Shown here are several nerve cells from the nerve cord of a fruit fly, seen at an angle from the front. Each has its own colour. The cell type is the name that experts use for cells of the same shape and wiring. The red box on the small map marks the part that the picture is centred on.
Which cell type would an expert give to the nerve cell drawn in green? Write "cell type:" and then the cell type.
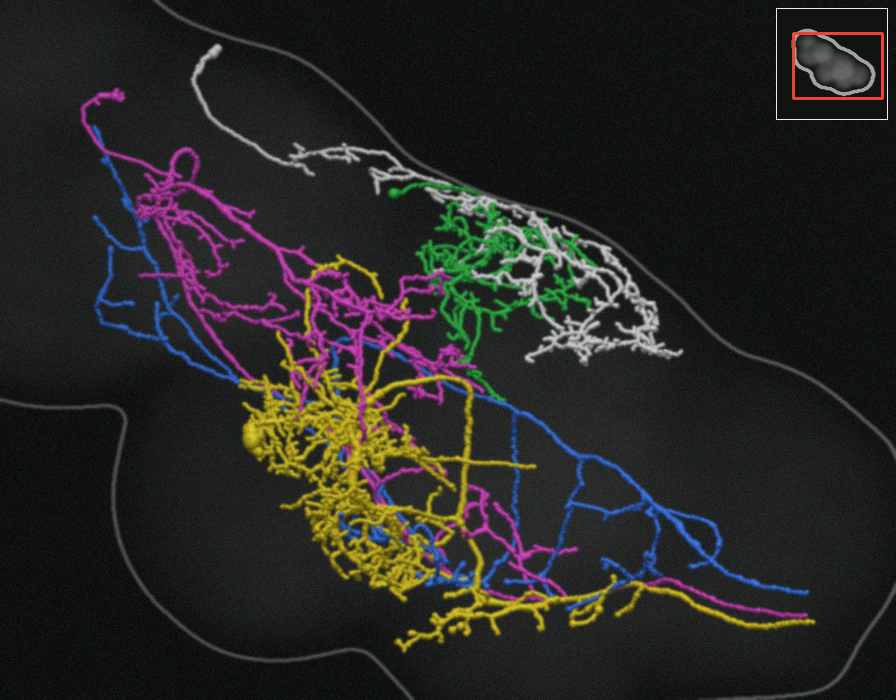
cell type: IN11B025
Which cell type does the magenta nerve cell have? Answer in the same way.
cell type: AN17B013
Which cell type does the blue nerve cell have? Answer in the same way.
cell type: DNge141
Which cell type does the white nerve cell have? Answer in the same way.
cell type: IN03B055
